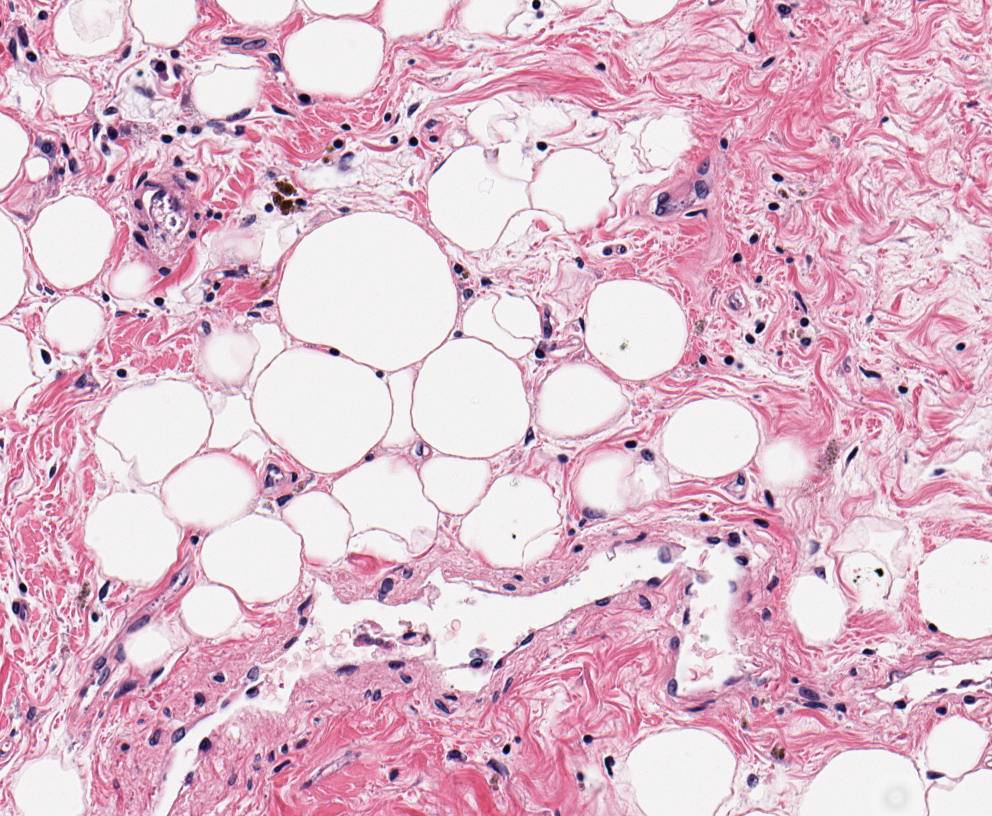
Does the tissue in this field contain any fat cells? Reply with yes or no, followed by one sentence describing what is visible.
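Yes. Mature adipocytes fill the left and centre of the field, while denser collagenous stroma occupies the right side.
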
